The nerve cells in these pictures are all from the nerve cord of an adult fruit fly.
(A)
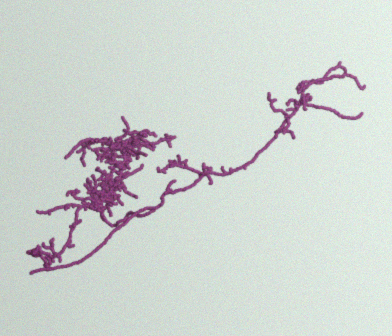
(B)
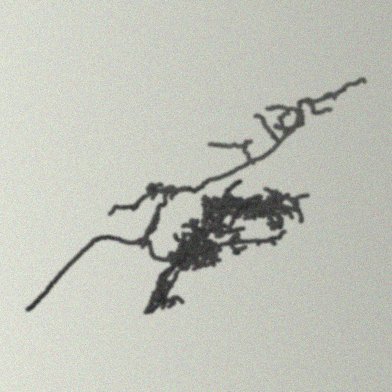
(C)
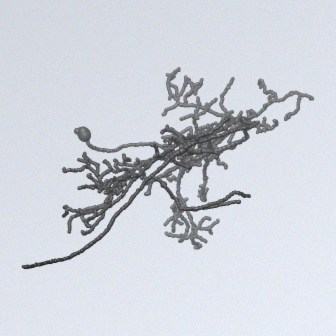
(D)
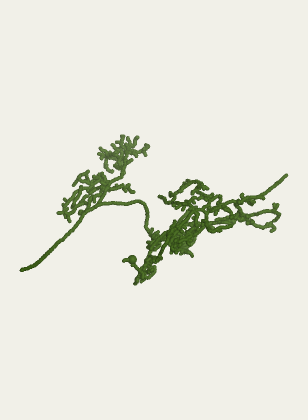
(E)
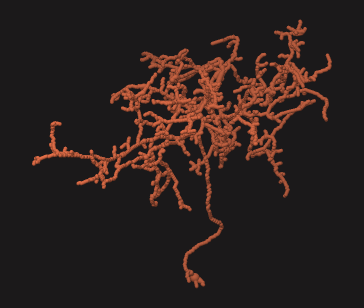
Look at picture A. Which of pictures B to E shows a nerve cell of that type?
Picture B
